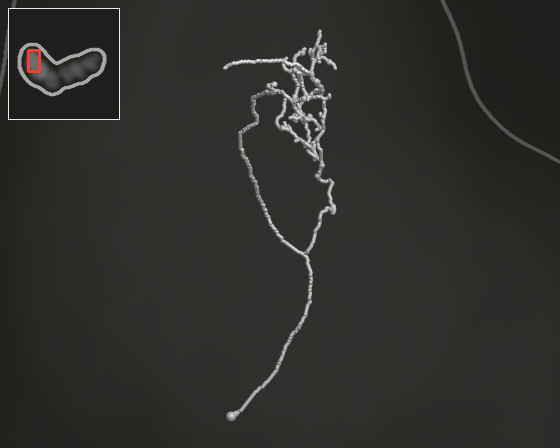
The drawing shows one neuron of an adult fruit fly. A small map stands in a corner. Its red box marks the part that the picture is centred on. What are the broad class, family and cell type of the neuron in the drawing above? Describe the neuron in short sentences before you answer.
The cell body is at the bottom of the picture. As drawn here it is more than twice as tall as it is wide. It is a visual projection neuron. The family is LC. Its cell type is LC24.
